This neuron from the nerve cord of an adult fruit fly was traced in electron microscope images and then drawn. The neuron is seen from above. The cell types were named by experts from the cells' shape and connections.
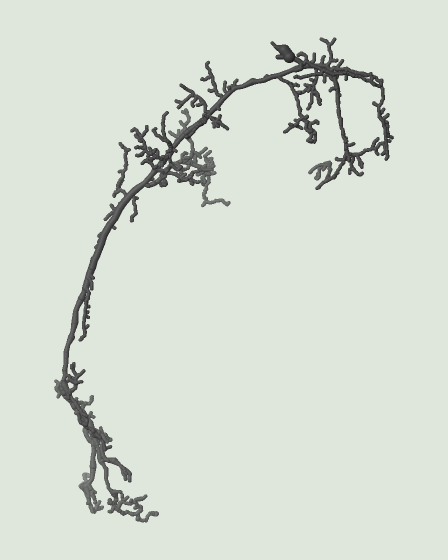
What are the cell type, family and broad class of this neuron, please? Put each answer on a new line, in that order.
IN11A046
hemilineage 11A
nerve-cord intrinsic neuron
